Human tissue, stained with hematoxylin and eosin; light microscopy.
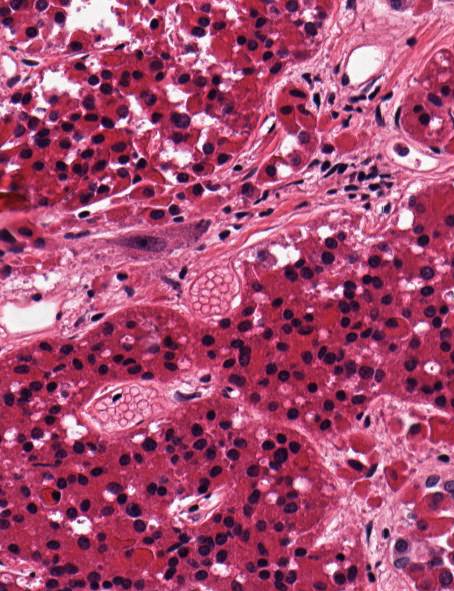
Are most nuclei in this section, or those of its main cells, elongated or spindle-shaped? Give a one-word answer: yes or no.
No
